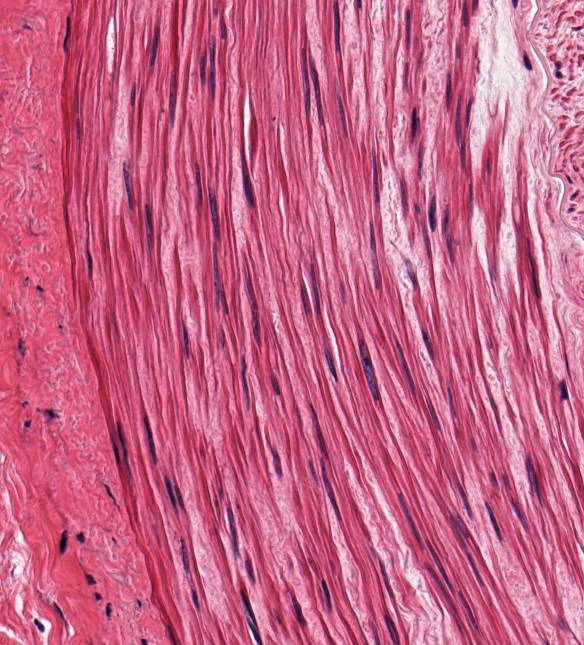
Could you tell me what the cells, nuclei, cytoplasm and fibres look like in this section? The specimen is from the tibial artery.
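Broad band of parallel smooth muscle fibres, running roughly top to bottom, occupies most of field. Cytoplasm deep pink. Nuclei elongated, spindle-shaped, parallel to fibres, scattered singly throughout band.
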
